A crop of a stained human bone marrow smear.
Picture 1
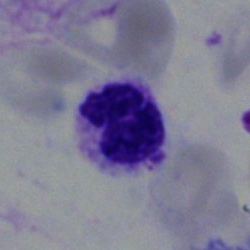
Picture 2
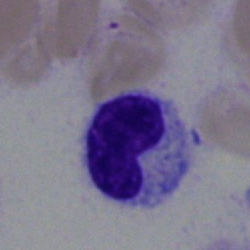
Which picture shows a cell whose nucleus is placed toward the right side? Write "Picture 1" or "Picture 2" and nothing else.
Picture 1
